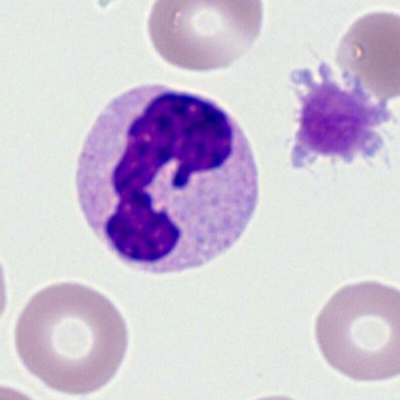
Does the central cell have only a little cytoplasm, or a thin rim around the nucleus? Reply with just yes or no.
No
